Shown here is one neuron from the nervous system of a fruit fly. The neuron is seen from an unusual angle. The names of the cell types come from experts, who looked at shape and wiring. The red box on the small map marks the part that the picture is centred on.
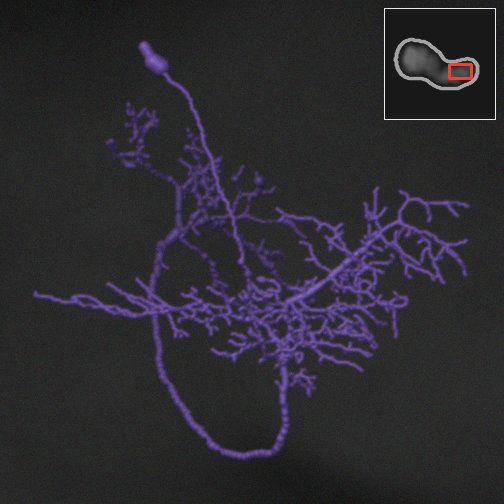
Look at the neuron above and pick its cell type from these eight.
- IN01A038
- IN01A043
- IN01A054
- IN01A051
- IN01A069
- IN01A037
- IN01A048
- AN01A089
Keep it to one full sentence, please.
Belonging to the cell type IN01A038 is this neuron.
